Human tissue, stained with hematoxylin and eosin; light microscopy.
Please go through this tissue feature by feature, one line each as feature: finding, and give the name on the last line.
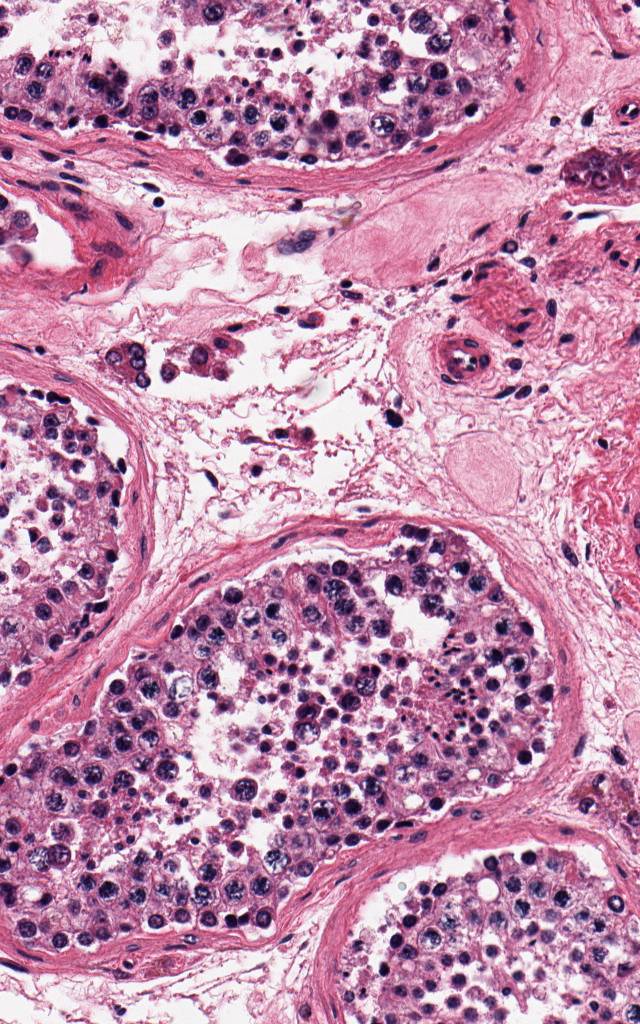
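Lining: many cell layers filling most of tubule; small irregular central spaces
Middle layers: many large round cells, coarse clumped dark chromatin
Luminal cluster: small dense dark nuclei, lower central tubule, right side
Stroma, left of centre: small group, pink cytoplasm, round dark nuclei
Name: testis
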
